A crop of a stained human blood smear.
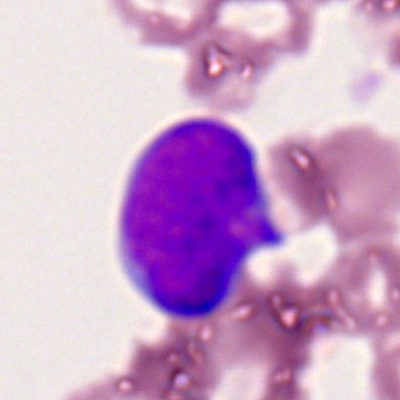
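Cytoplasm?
Very thin pale blue rim, mainly along the lower left edge.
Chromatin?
Deep purple throughout the nucleus; blur in the picture softens its fine detail.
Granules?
None visible.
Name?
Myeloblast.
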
